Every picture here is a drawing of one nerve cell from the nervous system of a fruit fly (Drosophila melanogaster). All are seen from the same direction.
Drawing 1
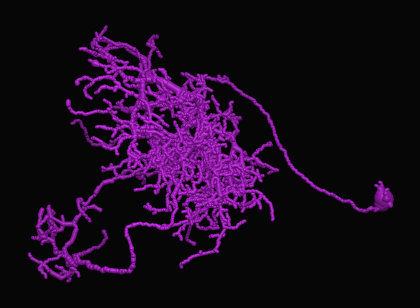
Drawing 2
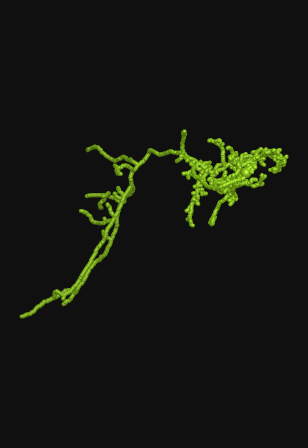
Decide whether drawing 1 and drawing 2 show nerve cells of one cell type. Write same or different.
different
